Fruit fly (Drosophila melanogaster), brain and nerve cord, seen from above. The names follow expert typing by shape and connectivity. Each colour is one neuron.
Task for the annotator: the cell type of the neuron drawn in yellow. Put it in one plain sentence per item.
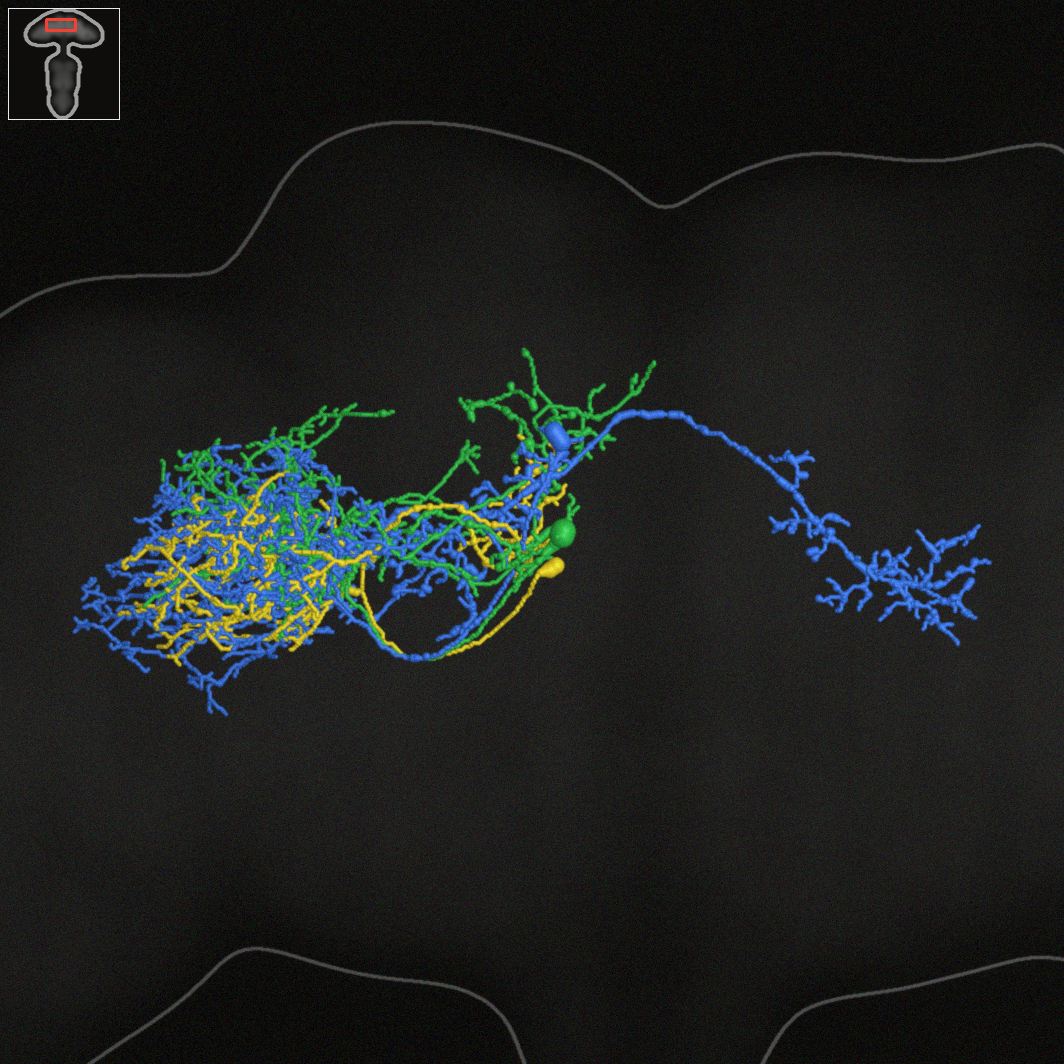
The cell type is CB1628.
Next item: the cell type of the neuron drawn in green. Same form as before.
The cell type is SLP421.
